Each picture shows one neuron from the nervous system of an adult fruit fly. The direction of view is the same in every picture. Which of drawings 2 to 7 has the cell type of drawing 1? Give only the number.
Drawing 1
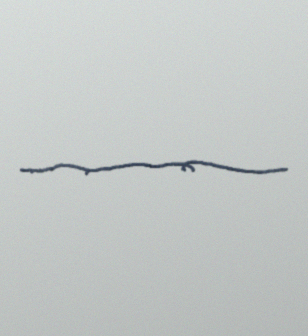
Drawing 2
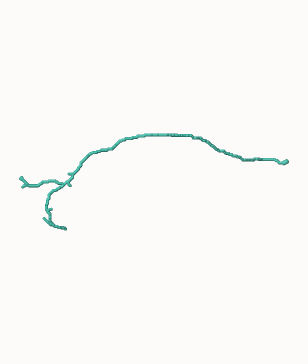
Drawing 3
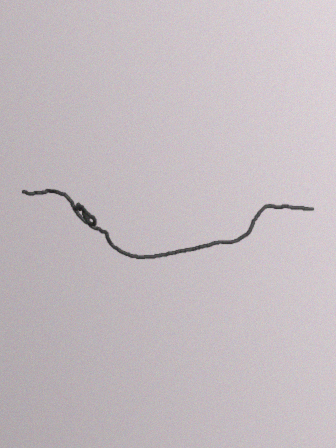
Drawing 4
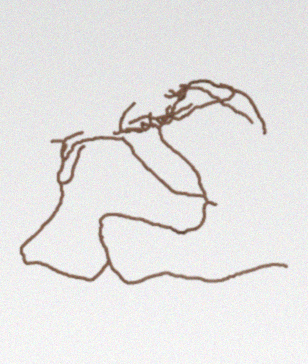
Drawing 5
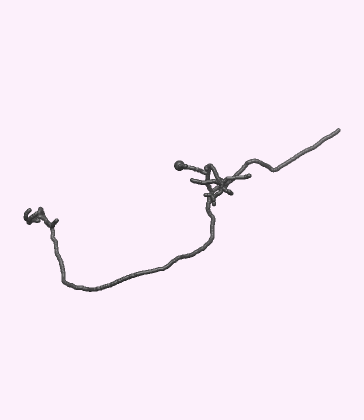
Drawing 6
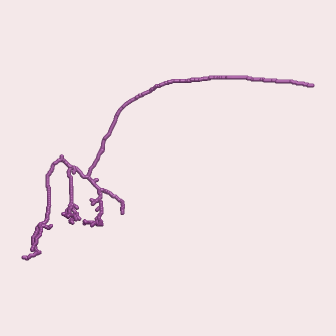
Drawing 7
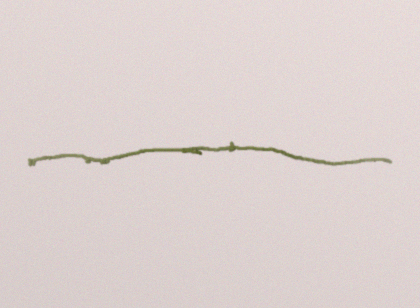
7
